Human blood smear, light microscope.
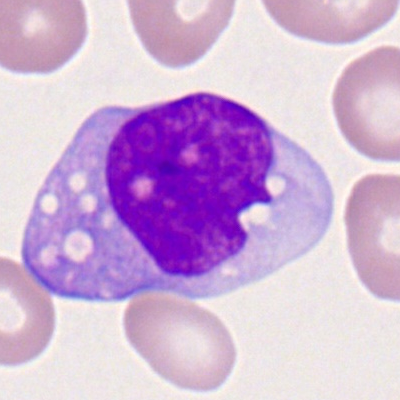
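Monocyte at the centre of a stained human blood smear. The monocyte's nucleus has a notch cut into its right side. Its cytoplasm is abundant and pale blue-grey, widest to the left of the nucleus. Several clear round vacuoles lie within it.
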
